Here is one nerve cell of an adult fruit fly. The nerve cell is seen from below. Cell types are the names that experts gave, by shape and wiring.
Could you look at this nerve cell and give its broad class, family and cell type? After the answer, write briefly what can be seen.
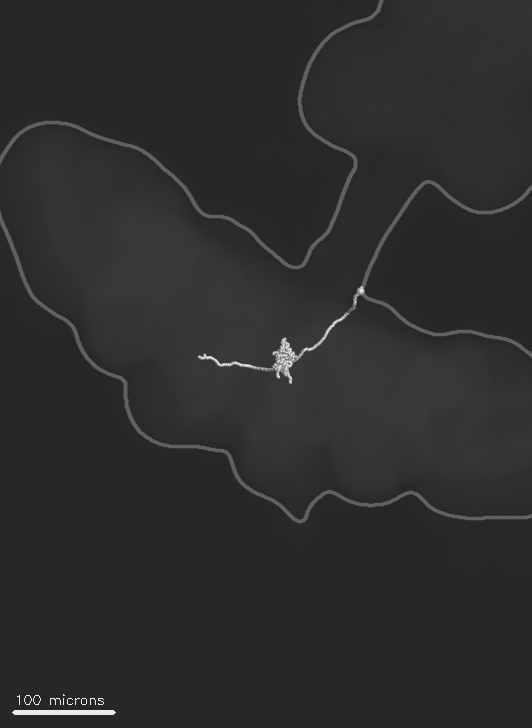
Its broad class is central-brain intrinsic neuron. Its family is called class CX. Its cell type is FC1B. By the scale bar it is about 160 microns wide in this view. In this view it is wider than it is tall.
